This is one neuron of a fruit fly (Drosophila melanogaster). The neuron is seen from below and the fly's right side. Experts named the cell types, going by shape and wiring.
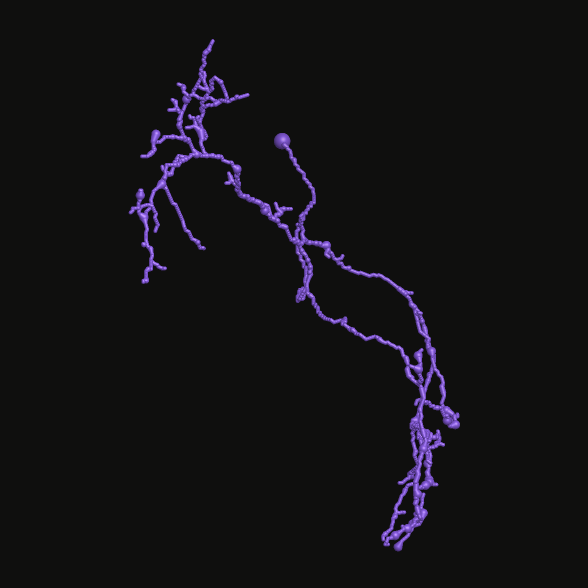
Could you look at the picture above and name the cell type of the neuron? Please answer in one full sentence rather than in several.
It is CB1330 that names the cell type of this neuron.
